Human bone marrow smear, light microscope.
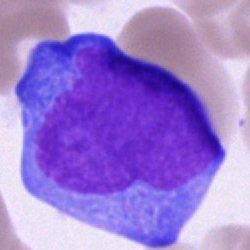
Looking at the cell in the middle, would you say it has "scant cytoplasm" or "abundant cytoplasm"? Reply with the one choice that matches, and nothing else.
Scant cytoplasm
